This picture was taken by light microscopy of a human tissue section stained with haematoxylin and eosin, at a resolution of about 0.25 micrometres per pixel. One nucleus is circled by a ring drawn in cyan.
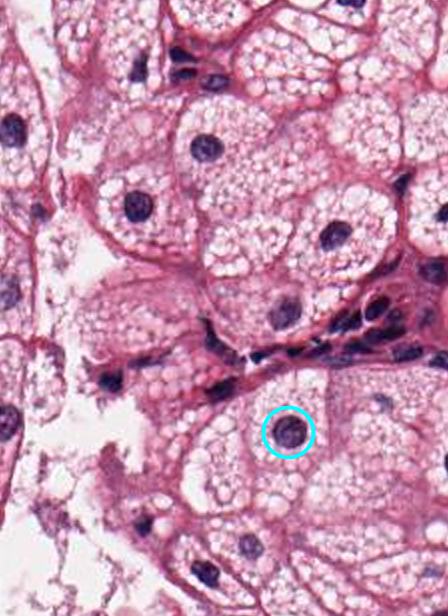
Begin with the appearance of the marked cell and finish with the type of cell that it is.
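The nucleus is round and sits near the middle of the cell. The nucleus stains dark purple and is about the same size as the nuclei of the neighbouring pale cells. The cytoplasm is plentiful and pale, packed with many small clear bubbles separated by thin pink strands. The cell lies among similar bubbly cells in a packed cluster, a short way below a row of darker, flattened nuclei at the cluster's edge. The marked nucleus belongs to a sebaceous gland cell.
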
